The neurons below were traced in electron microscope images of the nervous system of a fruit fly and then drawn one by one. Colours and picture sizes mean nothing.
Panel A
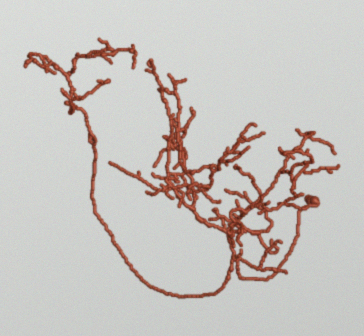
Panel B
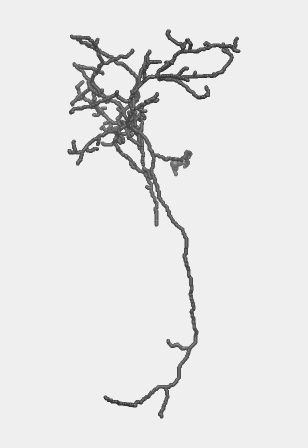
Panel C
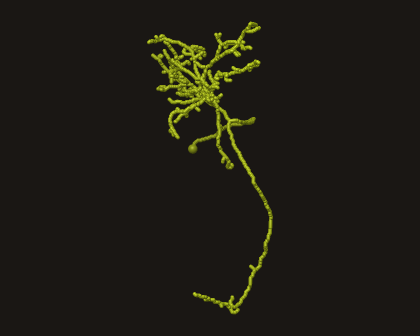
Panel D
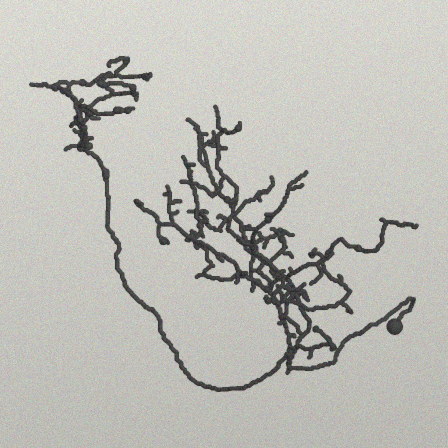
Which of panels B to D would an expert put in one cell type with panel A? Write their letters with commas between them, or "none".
D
